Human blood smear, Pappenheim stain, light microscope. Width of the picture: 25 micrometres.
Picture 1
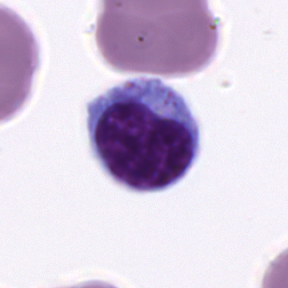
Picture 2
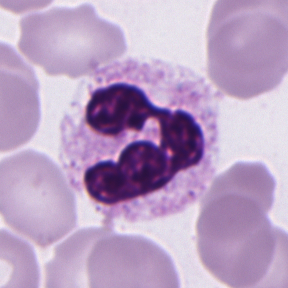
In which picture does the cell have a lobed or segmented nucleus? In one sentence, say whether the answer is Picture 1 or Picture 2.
Separate lobes make up the nucleus of the cell in Picture 2.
